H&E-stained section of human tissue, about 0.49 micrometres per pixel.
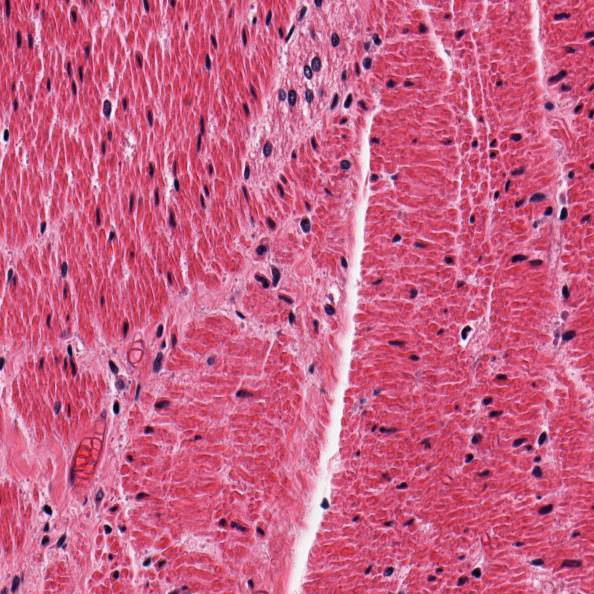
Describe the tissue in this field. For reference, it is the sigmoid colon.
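Almost entire field: deeply eosinophilic muscle fibres grouped into bundles. Right half: fibres run roughly vertically, top to bottom. Near lower left edge, a small vessel containing red blood cells. Fat cells absent throughout.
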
